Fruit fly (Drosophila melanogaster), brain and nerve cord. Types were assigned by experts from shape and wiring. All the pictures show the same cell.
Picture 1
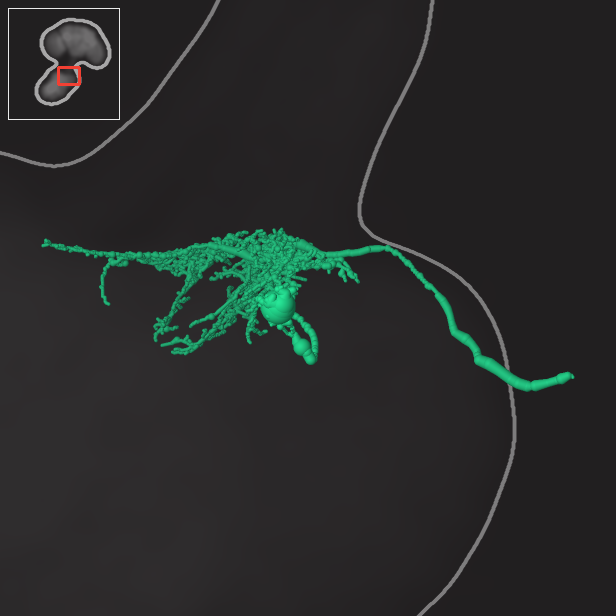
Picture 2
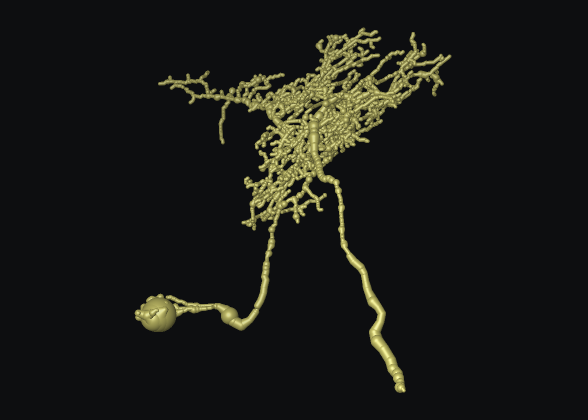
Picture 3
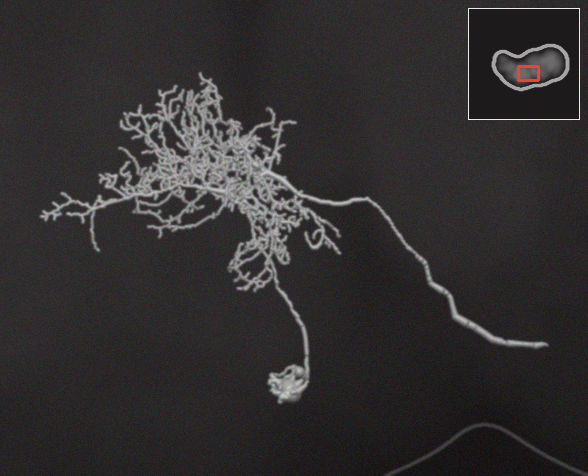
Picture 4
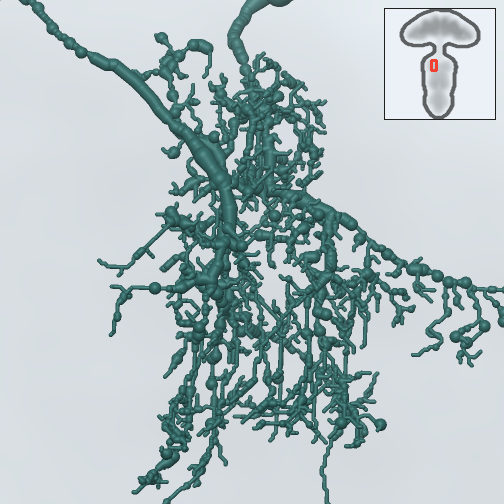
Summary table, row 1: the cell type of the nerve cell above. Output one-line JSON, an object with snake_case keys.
{"cell_type": "FNM2"}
